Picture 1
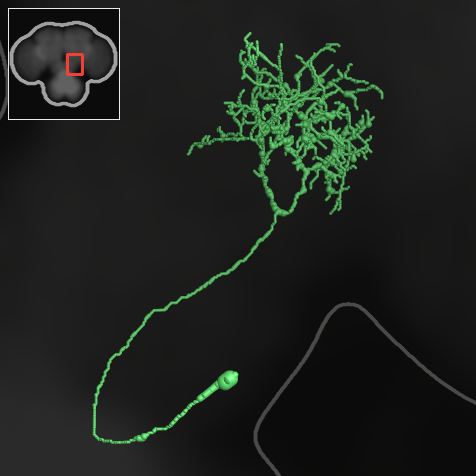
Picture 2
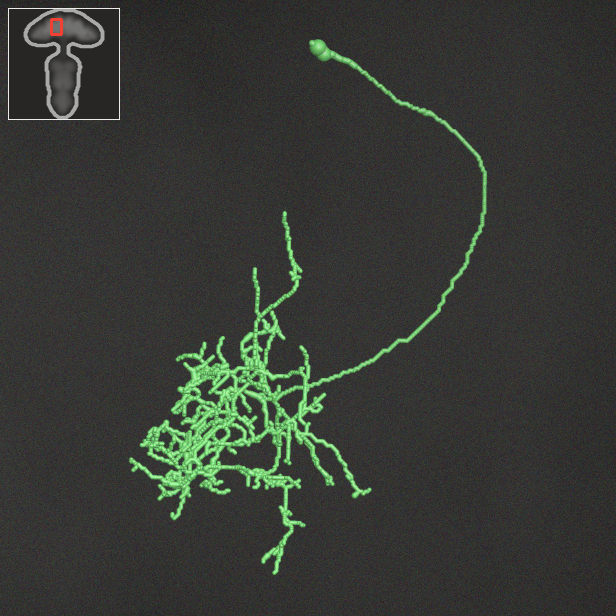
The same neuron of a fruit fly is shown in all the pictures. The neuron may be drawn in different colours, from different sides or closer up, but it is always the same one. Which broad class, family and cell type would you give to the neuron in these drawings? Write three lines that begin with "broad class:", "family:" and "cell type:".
broad class: central-brain intrinsic neuron
family: hemilineage MD3
cell type: WED201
